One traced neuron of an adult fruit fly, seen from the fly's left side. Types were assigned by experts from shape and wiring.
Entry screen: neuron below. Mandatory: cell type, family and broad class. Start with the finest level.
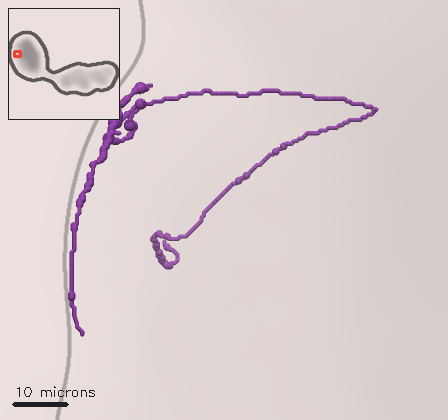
ORN_DA4m; class olfactory; sensory neuron entering the brain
